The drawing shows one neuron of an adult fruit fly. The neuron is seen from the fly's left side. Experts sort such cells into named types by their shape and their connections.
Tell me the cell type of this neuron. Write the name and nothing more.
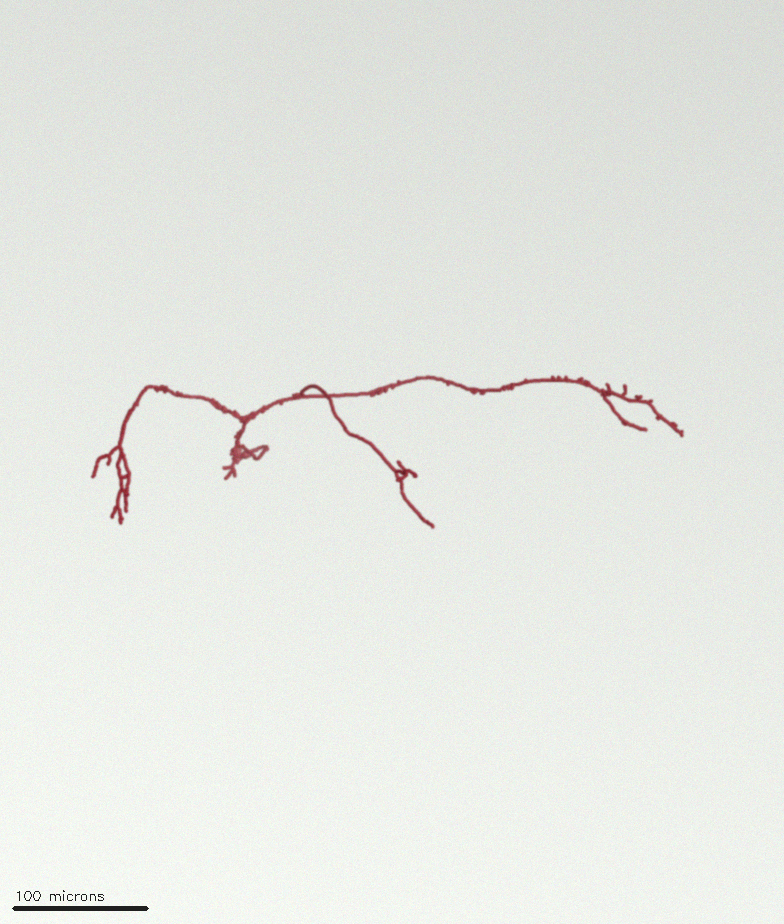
GFC1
